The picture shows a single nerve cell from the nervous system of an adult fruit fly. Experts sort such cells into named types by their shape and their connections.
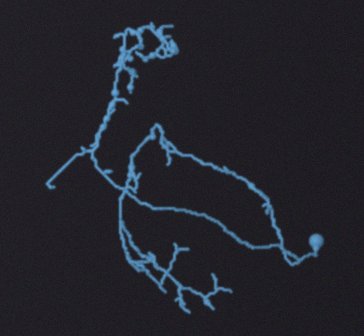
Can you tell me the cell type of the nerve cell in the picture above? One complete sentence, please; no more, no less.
As for cell type, this nerve cell is LHPV5a3.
